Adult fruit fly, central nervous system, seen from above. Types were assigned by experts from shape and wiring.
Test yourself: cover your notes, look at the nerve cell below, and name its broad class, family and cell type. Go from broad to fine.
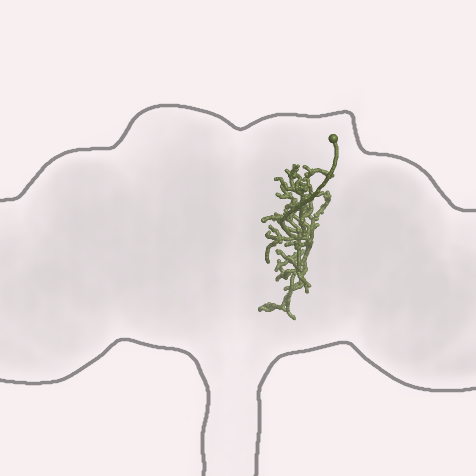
central-brain intrinsic neuron; hemilineage AOTUv1_ventral; LAL021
